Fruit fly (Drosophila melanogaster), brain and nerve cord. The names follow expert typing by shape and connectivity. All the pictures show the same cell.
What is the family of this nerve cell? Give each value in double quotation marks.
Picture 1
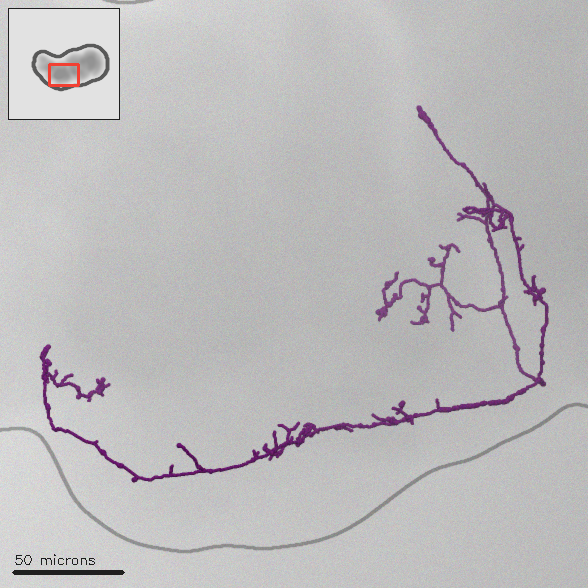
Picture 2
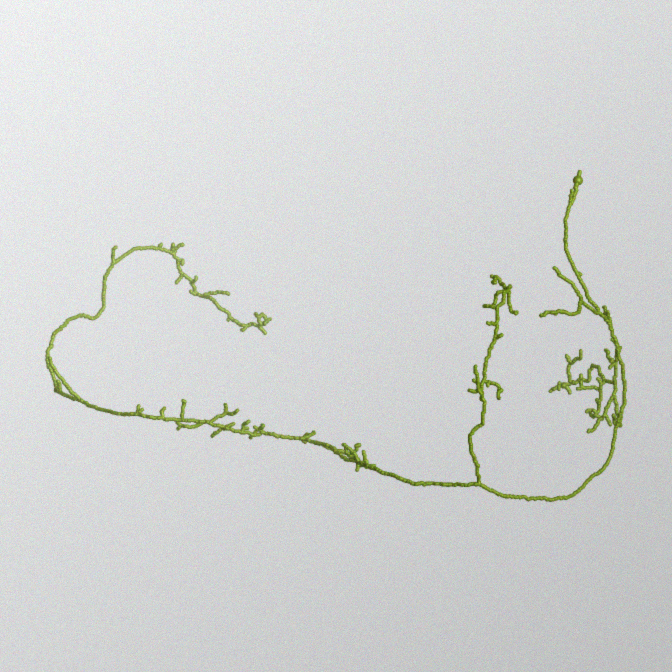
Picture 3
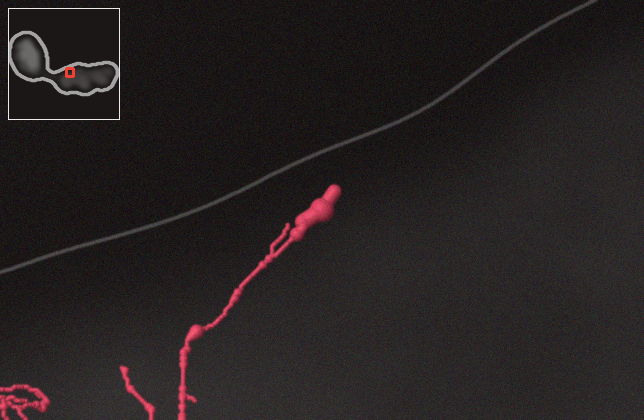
"hemilineage 19A"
